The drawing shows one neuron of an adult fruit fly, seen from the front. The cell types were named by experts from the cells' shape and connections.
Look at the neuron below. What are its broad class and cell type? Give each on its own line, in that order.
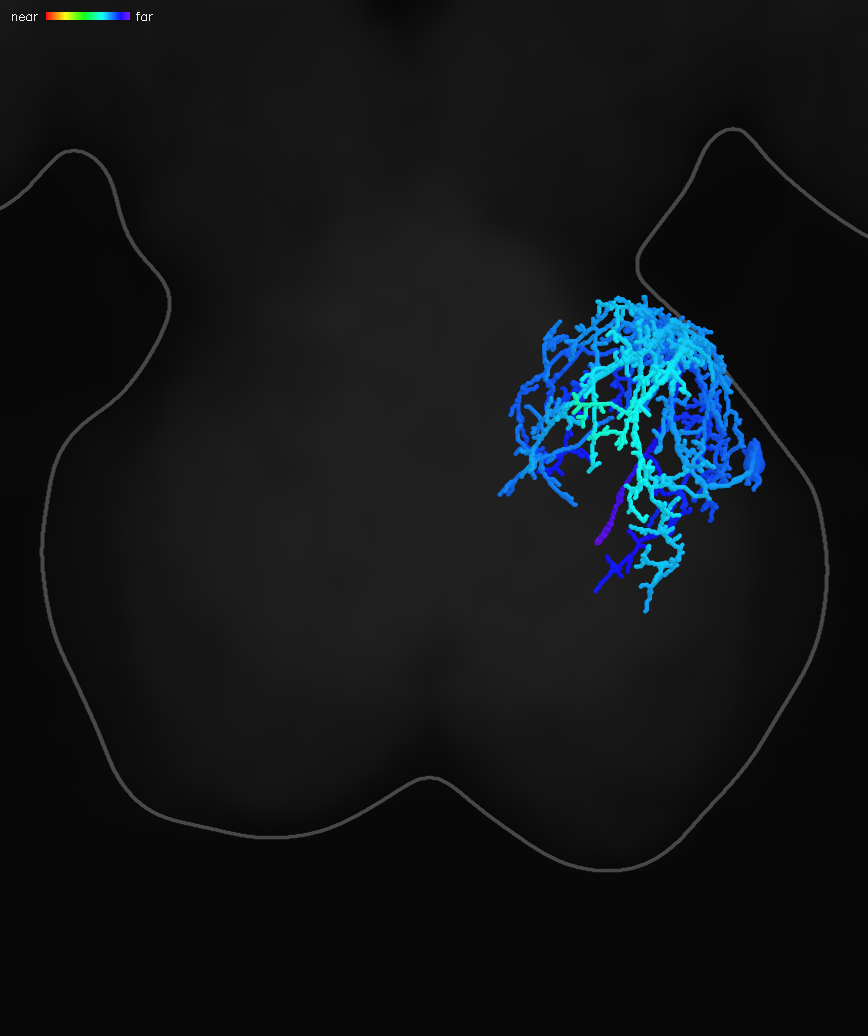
motor neuron of the nerve cord
Pleural remotor/abductor MN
